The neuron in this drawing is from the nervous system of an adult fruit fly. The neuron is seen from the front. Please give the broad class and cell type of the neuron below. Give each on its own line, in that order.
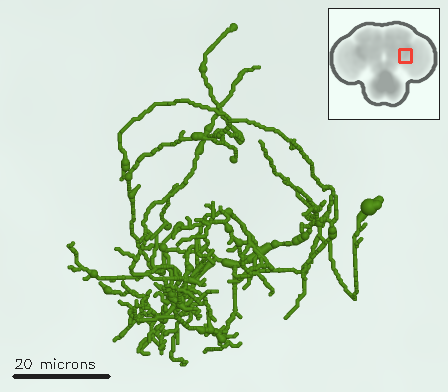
central-brain intrinsic neuron
CB0926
